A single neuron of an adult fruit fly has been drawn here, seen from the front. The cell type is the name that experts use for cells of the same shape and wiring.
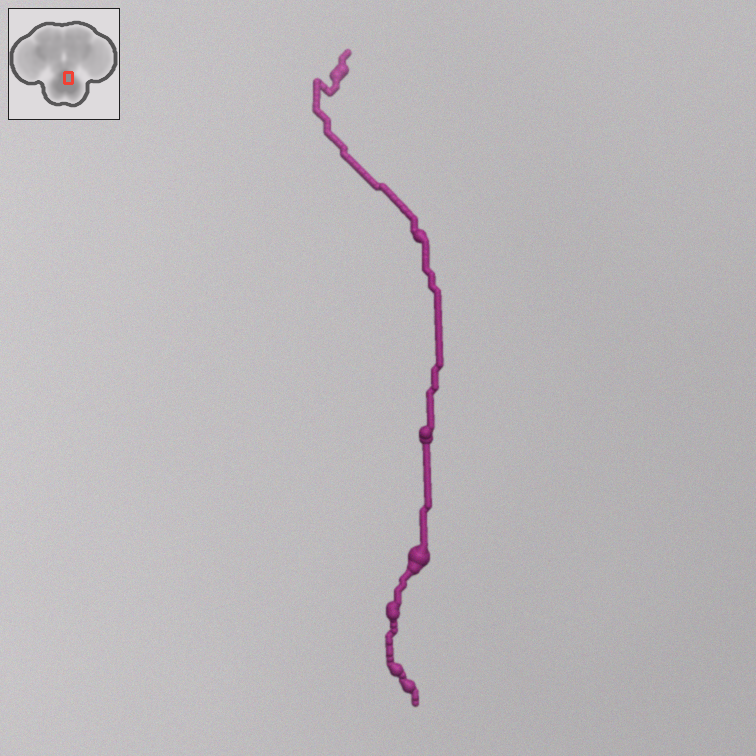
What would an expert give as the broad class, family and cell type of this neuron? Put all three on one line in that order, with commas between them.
sensory neuron entering the brain, class mechanosensory, BM_InOm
